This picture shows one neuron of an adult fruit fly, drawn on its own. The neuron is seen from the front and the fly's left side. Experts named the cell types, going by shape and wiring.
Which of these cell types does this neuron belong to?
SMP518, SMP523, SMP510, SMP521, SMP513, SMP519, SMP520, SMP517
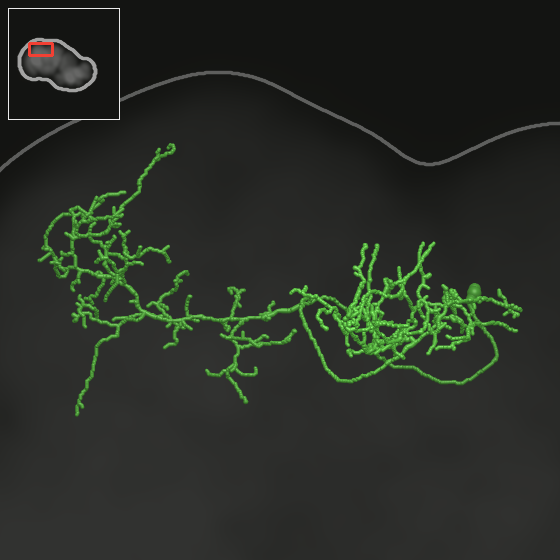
SMP510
